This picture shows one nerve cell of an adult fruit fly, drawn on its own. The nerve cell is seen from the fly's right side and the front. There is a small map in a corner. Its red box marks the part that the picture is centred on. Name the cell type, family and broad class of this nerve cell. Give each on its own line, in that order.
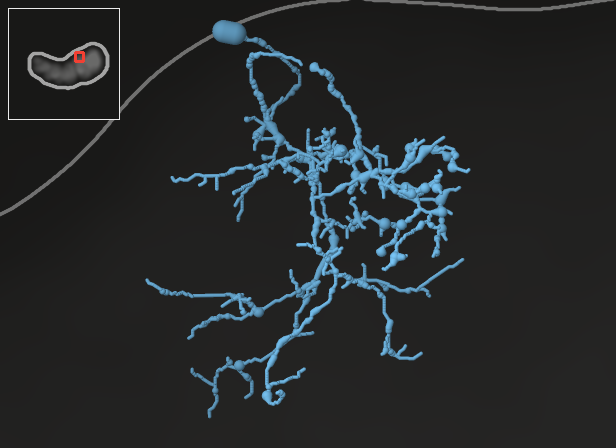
SLP290
hemilineage SLPpm1
central-brain intrinsic neuron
